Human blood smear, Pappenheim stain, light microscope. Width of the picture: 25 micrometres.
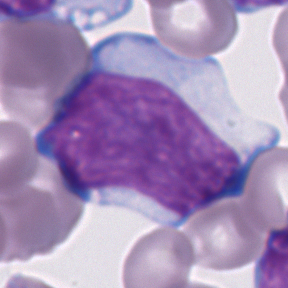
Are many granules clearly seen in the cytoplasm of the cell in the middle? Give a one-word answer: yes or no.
No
